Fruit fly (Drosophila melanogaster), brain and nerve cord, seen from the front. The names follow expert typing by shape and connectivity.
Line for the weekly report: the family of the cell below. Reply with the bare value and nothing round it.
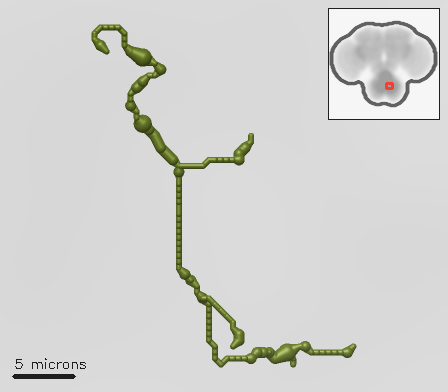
class mechanosensory tactile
